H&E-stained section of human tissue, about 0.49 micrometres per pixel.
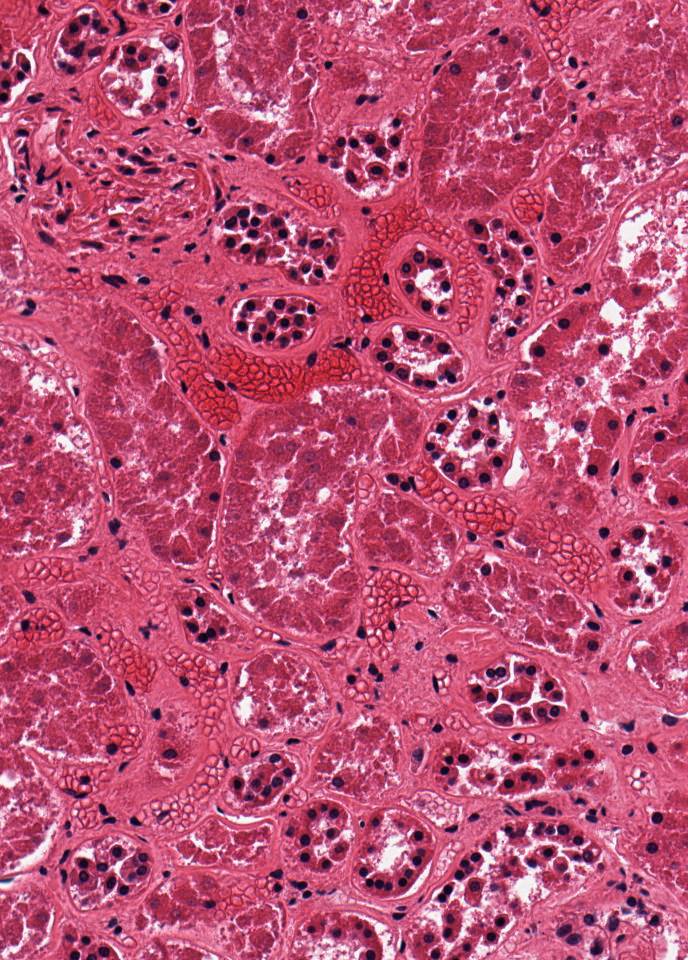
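Renal cortex: the field is crowded with closely set tubules of two kinds, with only thin strands of stroma between them. You'll notice the larger tubules have cells with plentiful, granular, strongly eosinophilic cytoplasm and poorly defined borders, and their small round nuclei look sparse against all that cytoplasm. Between the tubules, capillaries are distended with red blood cells, clearest in the upper centre.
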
